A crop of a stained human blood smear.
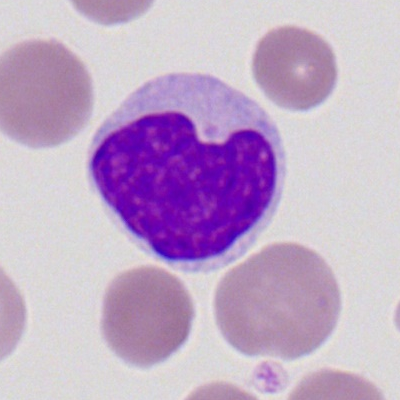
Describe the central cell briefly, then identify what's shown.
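Let me see: the outline is round and smooth. There's a single notch in the upper edge of the nucleus. The chromatin looks dark purple and clumped, with paler patches between the clumps. I find no vacuoles in the cytoplasm. So: a lymphocyte.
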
